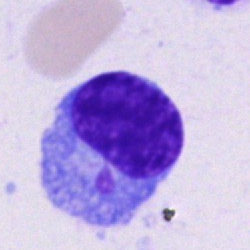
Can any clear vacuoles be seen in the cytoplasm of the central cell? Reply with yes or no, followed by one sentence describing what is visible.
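Yes. The cytoplasm has a foamy appearance with many small pale vacuoles.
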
